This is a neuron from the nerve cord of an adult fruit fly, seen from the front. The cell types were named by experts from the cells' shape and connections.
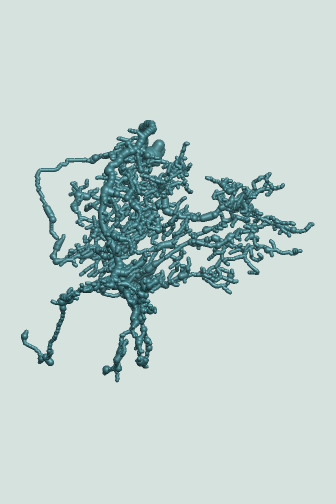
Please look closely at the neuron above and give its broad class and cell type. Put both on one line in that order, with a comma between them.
nerve-cord intrinsic neuron, INXXX100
